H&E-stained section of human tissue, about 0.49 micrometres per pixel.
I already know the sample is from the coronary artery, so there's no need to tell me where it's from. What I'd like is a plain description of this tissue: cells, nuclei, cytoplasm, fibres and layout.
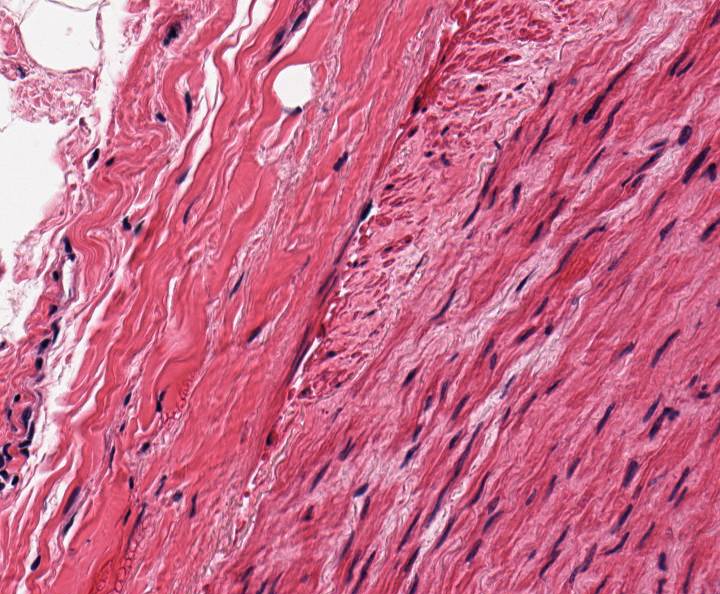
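First, layout: a narrower band of dense collagen lies left, a broader area of smooth muscle right. Second, direction: both run diagonally, lower left to upper right. Third, nuclei: in the muscle they are elongated, cigar-shaped and parallel to the fibres. Fourth, the upper middle boundary: a narrow strip of fibres is cut across, showing rounded profiles.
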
